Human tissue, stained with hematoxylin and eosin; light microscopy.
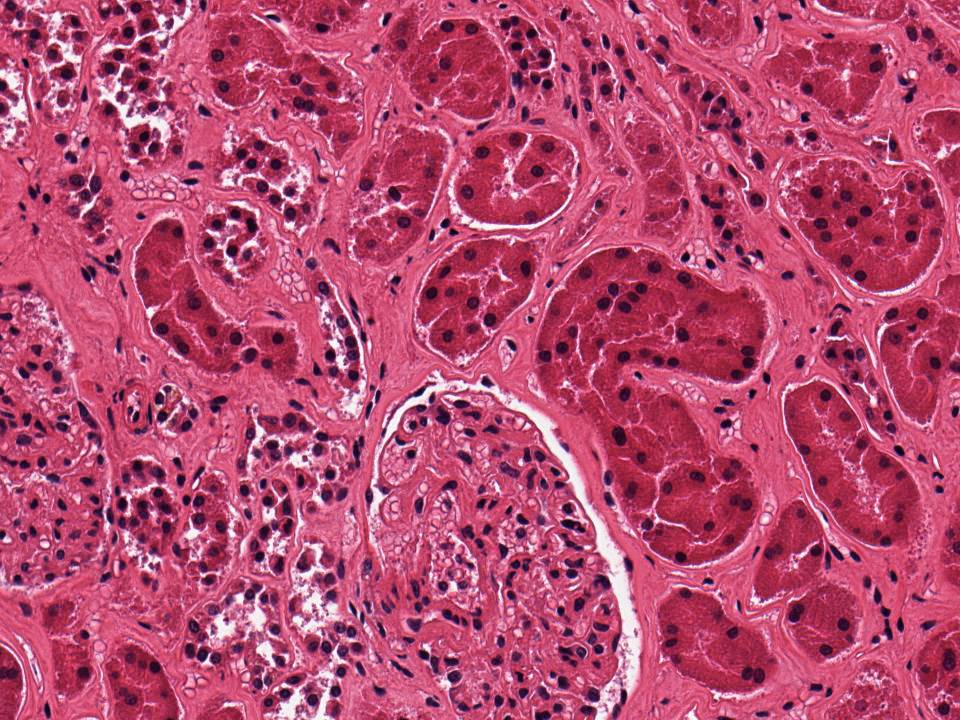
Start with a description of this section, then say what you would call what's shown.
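Lower centre: a single glomerulus. Right half: tubules lined by cells with abundant, deeply eosinophilic cytoplasm and round dark nuclei; lumens narrow and slit-like. Left: tubules holding pale, vacuolated, loosely arranged cells and debris rather than solid pink cytoplasm. Renal cortex.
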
